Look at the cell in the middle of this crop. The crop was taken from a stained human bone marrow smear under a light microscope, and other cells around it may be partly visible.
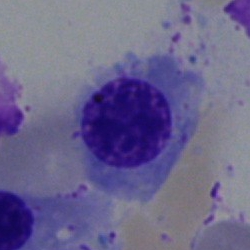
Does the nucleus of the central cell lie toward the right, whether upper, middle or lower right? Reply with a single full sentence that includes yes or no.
No, it is to the right of the nucleus that most cytoplasm lies.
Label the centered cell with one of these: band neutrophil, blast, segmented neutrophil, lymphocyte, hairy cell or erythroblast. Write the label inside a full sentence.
The identification for the central cell is an erythroblast.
